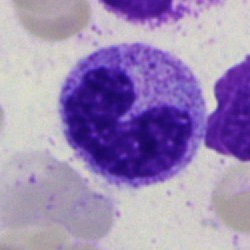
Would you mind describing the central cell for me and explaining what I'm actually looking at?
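Notice first the nucleus: kidney-shaped, with a deep indentation opening toward the upper right. Its chromatin is dark purple and coarsely clumped. The pale lilac cytoplasm is broadest at the upper right and filled with fine purple granules. What you're looking at is a band neutrophil.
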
